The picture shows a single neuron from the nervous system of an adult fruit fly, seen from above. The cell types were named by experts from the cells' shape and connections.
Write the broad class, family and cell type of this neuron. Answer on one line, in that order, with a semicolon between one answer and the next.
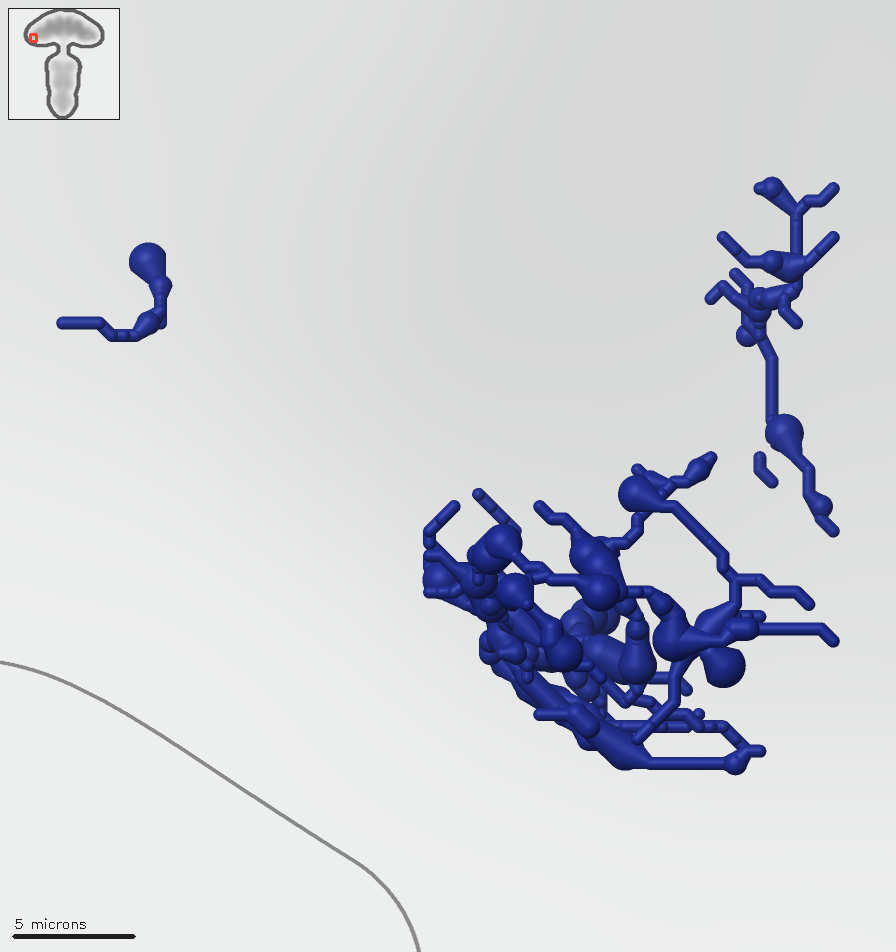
optic-lobe intrinsic neuron; Mi; Mi20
